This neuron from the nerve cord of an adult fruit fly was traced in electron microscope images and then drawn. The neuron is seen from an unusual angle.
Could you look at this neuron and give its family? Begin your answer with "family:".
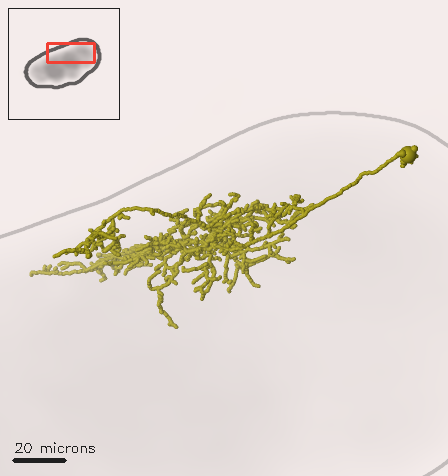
family: hemilineage 06A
